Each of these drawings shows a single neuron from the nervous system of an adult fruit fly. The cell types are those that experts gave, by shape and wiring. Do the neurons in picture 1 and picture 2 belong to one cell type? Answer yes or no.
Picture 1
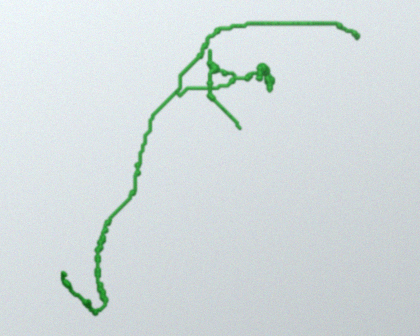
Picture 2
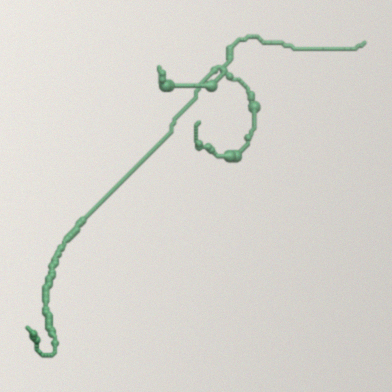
yes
